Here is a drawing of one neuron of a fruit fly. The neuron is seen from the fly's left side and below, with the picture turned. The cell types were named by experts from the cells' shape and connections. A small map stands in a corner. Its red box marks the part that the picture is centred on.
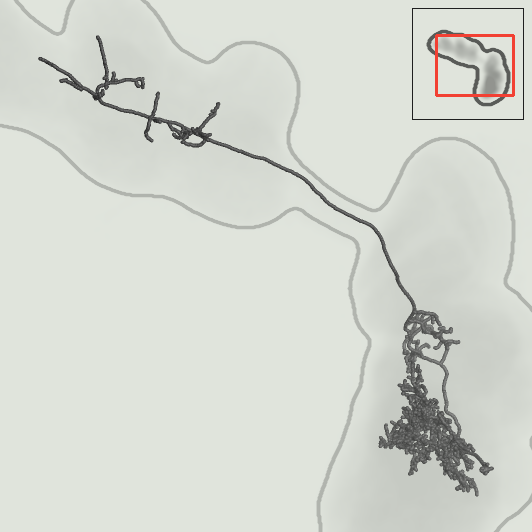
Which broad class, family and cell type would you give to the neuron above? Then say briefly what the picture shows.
Its broad class is descending neuron. The family is DNb. Its cell type is DNb09. The picture shows dozens of branch ends. As drawn here it is about as wide as it is tall.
